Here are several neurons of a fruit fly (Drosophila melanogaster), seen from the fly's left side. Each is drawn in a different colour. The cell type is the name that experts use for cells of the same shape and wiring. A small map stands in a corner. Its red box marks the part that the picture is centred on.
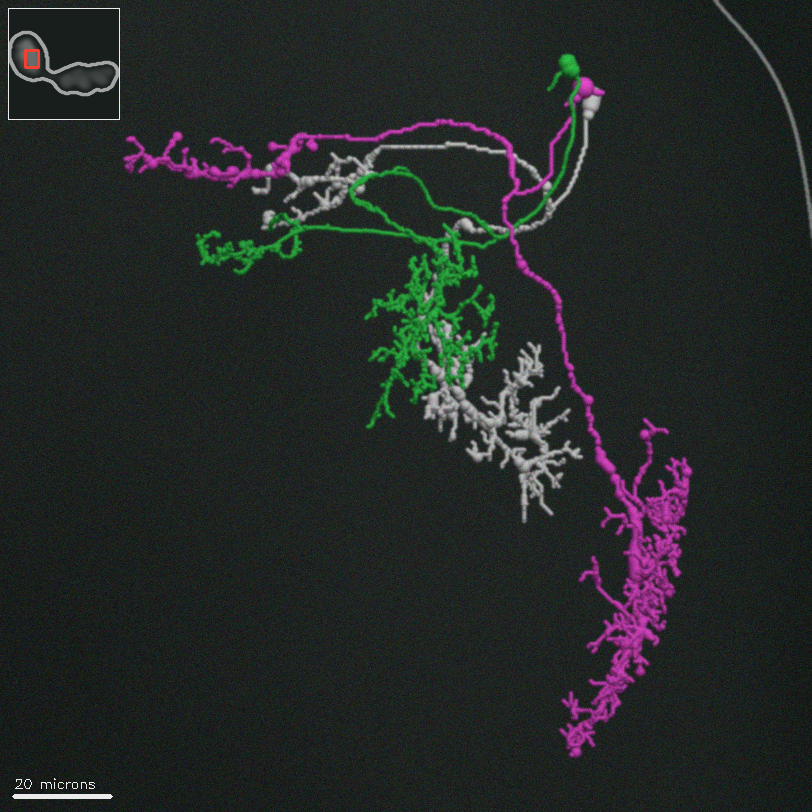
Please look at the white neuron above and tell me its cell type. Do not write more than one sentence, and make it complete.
In the scheme of cell types, this neuron is LC21.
